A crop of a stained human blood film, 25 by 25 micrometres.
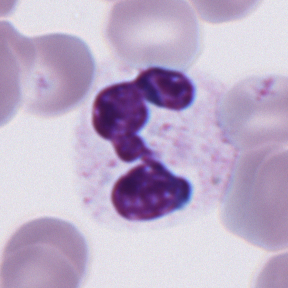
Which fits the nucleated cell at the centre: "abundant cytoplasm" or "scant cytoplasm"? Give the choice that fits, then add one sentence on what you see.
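Abundant cytoplasm. The cytoplasm is plentiful and very pale pink-lilac.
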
